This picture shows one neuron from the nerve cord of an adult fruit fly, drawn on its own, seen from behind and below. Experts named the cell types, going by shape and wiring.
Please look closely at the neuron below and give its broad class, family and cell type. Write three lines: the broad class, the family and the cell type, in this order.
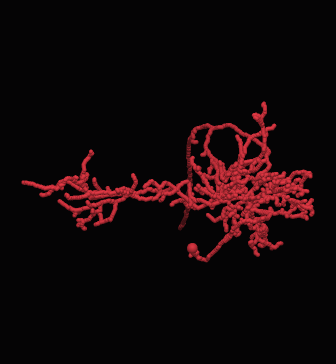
ascending neuron
hemilineage 01B
AN01B014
